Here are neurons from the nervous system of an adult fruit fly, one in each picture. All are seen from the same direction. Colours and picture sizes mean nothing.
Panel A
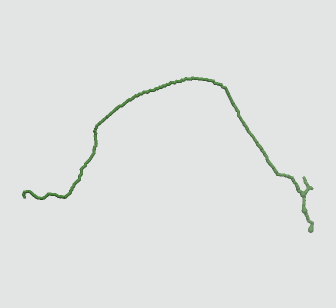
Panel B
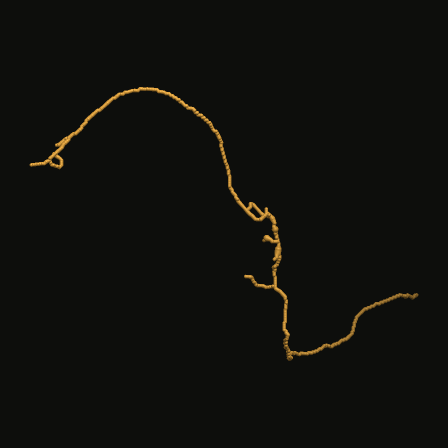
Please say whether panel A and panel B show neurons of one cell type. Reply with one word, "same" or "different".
same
